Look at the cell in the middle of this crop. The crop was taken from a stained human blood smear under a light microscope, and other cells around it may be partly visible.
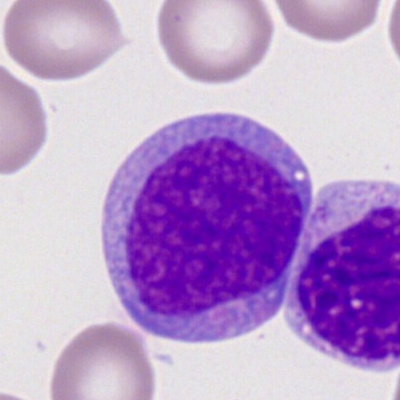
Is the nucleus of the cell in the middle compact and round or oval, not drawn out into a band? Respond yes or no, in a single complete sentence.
Yes, its nucleus is a round or oval mass rather than a curved band.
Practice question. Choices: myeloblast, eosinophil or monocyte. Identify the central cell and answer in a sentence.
The central cell, amid any neighbouring cells, is a myeloblast.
